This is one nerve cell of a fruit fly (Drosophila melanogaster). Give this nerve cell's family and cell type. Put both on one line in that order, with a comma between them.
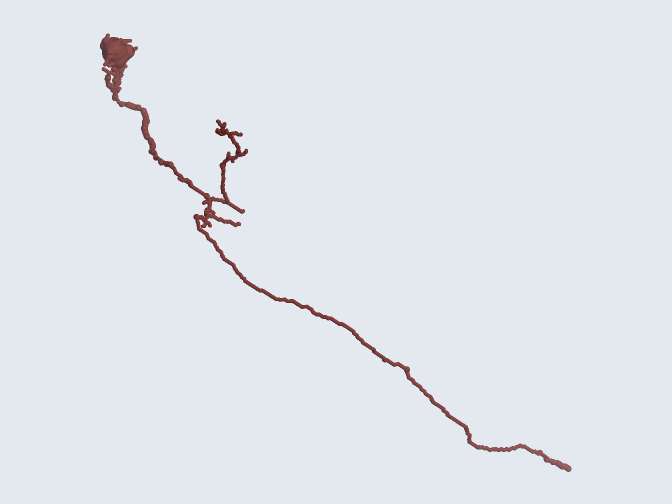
Hugin, Hugin-RG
